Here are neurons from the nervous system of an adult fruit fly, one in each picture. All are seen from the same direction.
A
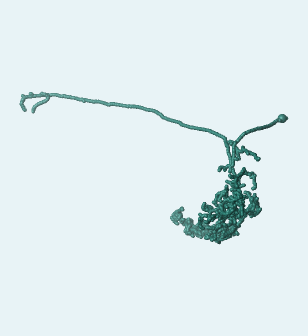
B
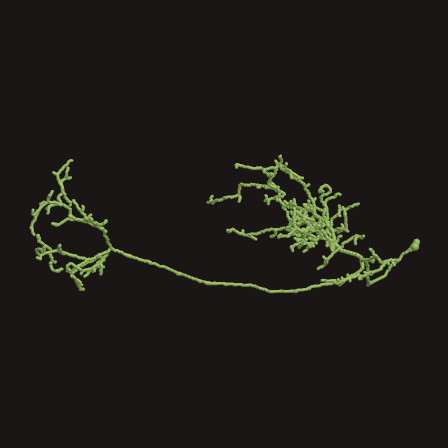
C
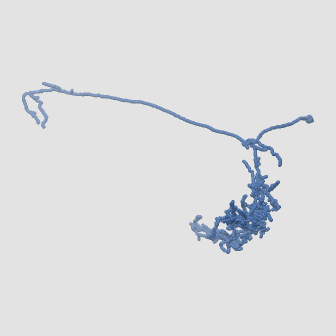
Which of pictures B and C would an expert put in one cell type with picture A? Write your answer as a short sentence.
Picture C is of the same cell type.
